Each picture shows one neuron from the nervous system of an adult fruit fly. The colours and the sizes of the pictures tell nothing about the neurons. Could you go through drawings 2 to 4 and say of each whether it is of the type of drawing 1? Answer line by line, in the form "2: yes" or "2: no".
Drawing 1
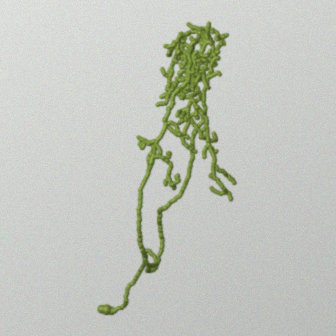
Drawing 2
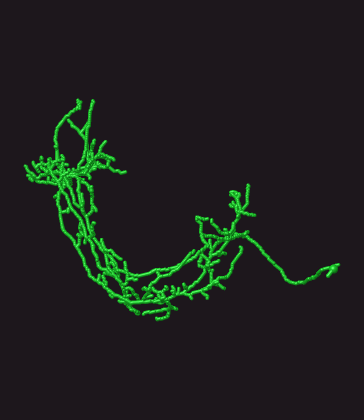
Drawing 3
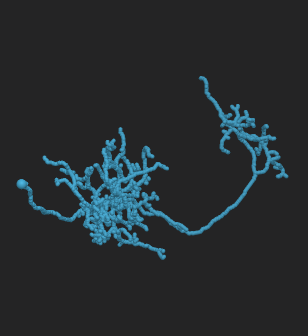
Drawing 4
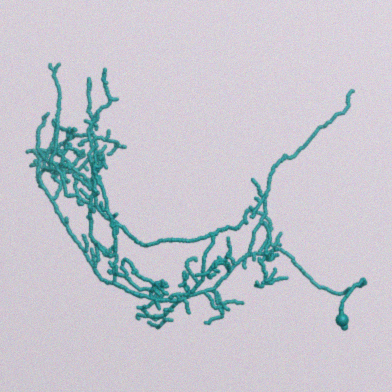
2: no
3: no
4: no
